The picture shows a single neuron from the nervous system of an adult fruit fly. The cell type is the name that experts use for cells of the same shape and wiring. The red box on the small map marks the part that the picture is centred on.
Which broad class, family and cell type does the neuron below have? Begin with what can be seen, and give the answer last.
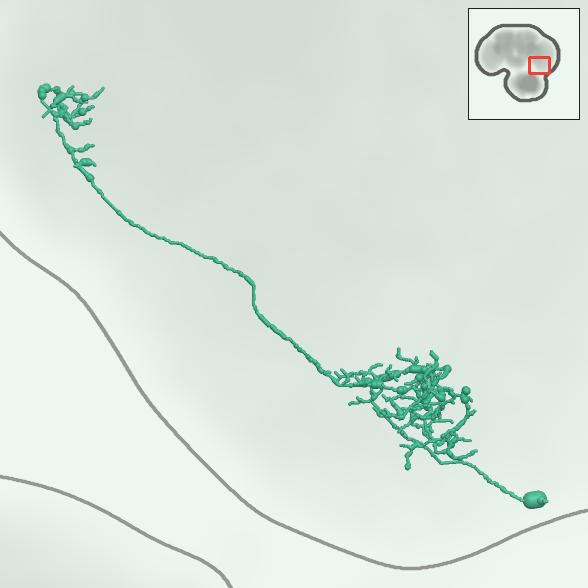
Dozens of branch ends can be seen. As drawn here it is about as wide as it is tall. Its broad class is optic-lobe intrinsic neuron. Its family is Tm. The cell type is Tm38.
